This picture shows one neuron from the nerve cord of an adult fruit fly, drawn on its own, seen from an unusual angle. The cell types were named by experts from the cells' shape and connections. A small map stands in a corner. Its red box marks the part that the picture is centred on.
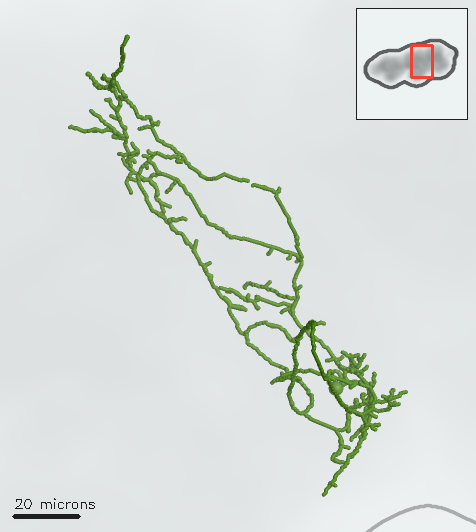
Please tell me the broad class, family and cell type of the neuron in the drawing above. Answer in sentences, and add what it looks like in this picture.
Its broad class is nerve-cord intrinsic neuron. Its family is hemilineage 17A. Its cell type is IN17A100. From top to bottom in the picture it spans about 140 microns. Dozens of branch ends can be seen.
